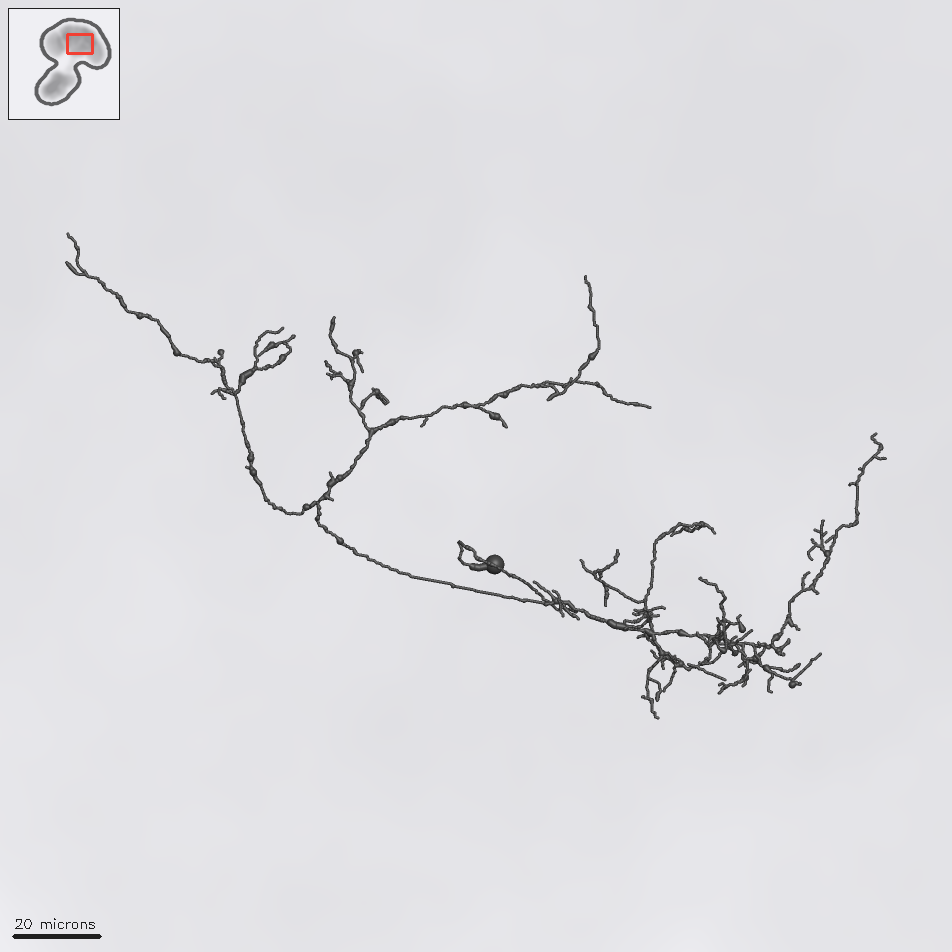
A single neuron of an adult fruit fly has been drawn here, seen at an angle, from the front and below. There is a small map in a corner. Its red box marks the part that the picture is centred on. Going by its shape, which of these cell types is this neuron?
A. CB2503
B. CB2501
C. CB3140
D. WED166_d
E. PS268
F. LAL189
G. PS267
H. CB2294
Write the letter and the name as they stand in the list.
E. PS268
